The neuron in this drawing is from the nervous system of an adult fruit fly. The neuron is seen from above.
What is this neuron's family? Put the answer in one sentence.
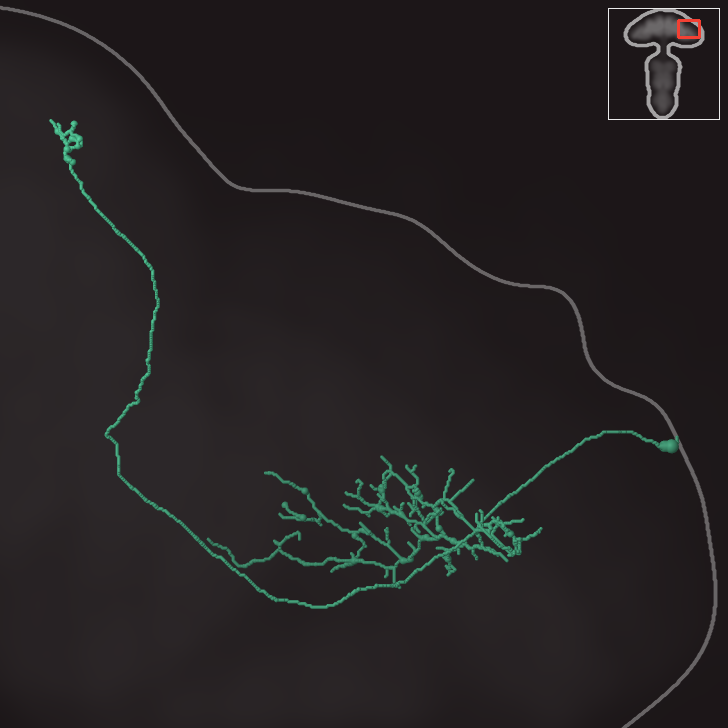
The family is MeTu.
